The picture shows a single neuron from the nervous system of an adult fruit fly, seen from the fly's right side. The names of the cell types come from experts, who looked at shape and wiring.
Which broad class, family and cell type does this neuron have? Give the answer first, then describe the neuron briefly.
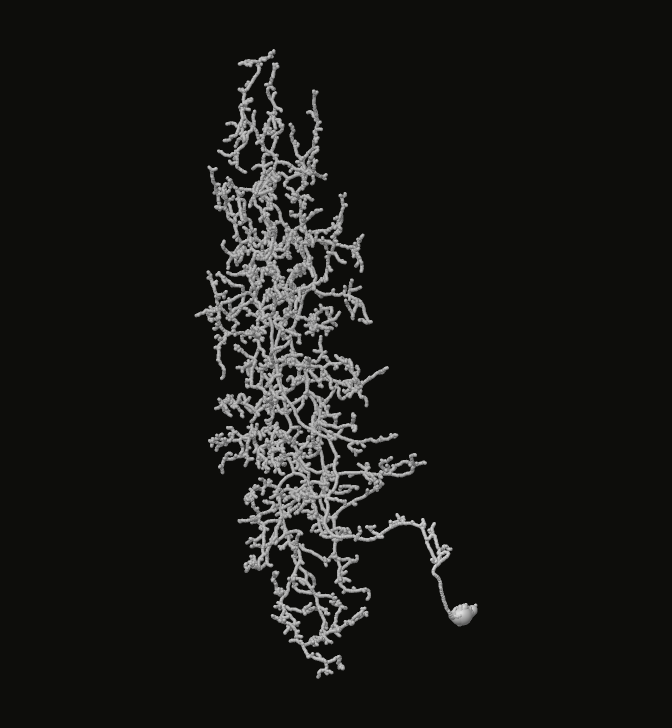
This is an optic-lobe intrinsic neuron. The family is Li. The cell type is Li26. More than a hundred branch ends can be seen. In this view it is taller than it is wide.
